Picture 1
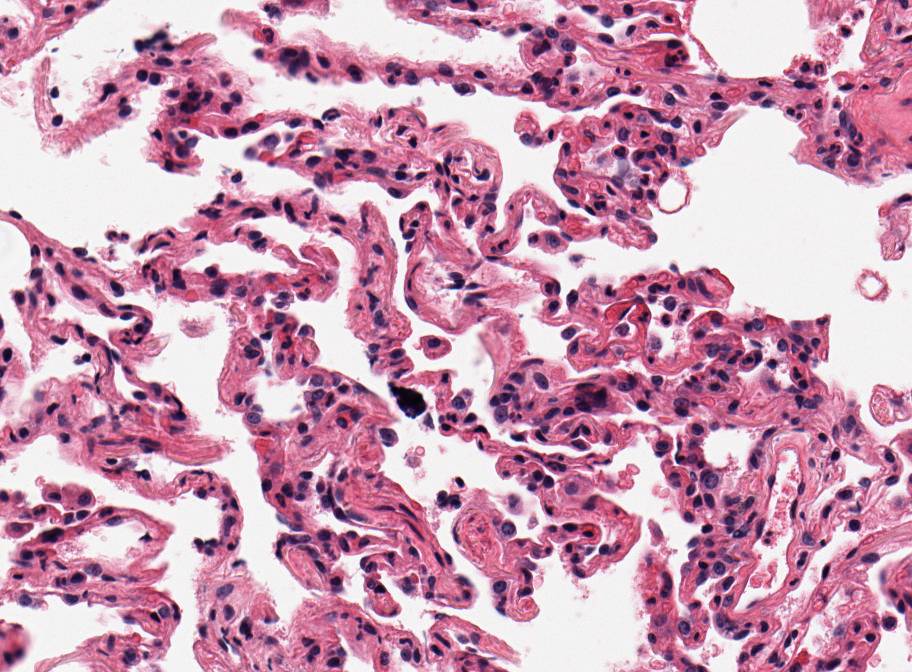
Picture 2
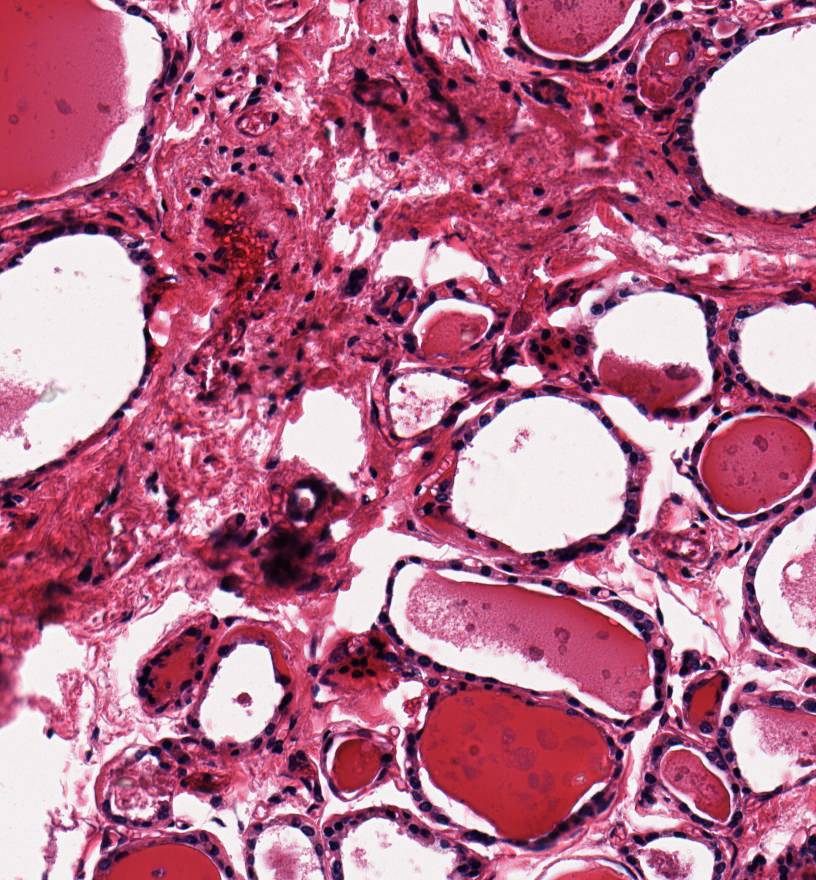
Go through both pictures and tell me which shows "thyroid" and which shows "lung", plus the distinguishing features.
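The lung is in picture 1 and the thyroid in picture 2. In picture 1, small dark oval to round nuclei lie along the whole length of the septa, and one small clump of black pigment sits in a septum near the centre. The spaces between are mostly clear, holding only a few loose cells and small tissue fragments.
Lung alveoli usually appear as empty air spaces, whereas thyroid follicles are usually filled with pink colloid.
No glands, fat cells or smooth muscle bundles appear anywhere in picture 1. In picture 2, rounded follicles of widely varying size fill the right half and lower part of the field. Each is lined by a single layer of flattened to low cuboidal cells whose small, dark, round nuclei are evenly spaced around it.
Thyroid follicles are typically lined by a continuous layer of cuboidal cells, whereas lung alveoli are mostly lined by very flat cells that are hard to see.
Clusters of extravasated red blood cells lie in the stroma of the upper left-centre.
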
